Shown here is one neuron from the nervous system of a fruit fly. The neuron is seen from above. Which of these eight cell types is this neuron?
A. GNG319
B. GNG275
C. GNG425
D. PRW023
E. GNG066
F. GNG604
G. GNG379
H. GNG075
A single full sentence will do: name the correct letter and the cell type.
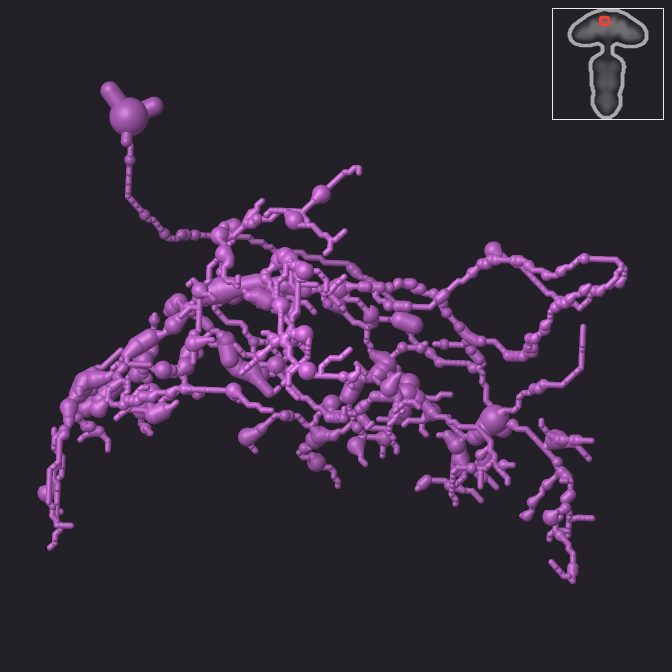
The neuron represents the cell type GNG319, found under option A.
